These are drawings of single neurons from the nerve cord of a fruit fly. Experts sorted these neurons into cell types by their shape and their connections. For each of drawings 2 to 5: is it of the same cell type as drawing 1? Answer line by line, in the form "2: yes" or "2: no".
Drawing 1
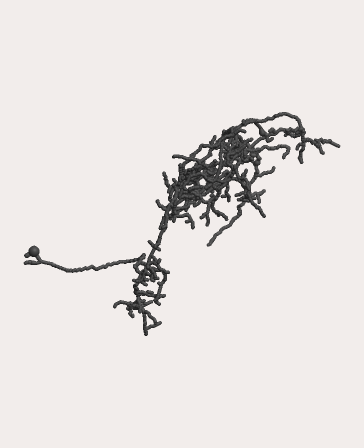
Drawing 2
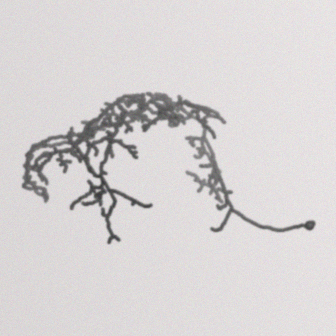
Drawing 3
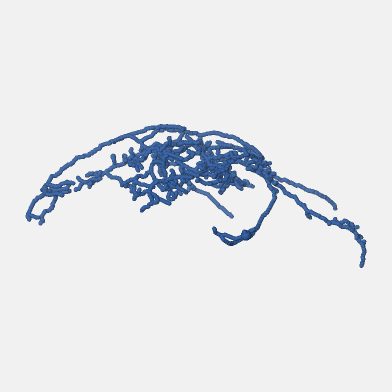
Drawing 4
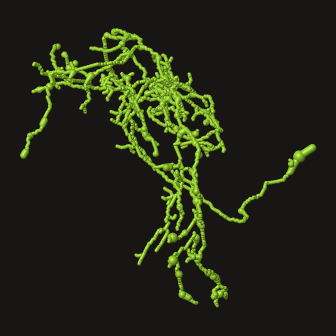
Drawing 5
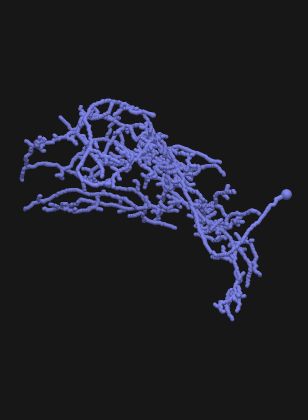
2: no
3: no
4: yes
5: no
